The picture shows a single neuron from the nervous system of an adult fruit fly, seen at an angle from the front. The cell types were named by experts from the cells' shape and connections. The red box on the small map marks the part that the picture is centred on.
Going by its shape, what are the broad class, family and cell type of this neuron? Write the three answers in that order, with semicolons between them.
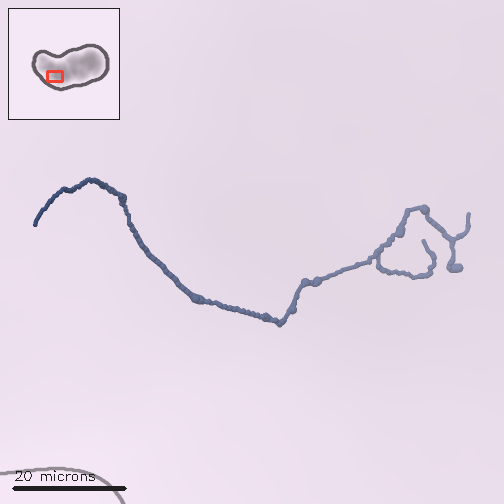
sensory neuron entering the nerve cord; class gustatory; WG1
